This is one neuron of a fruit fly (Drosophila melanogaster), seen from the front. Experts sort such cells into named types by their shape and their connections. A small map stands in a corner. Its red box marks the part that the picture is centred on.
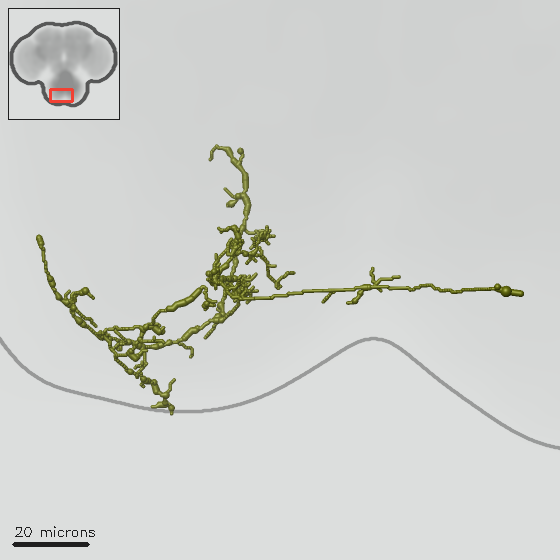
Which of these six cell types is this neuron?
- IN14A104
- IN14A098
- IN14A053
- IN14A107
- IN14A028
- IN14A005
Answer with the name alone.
IN14A028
